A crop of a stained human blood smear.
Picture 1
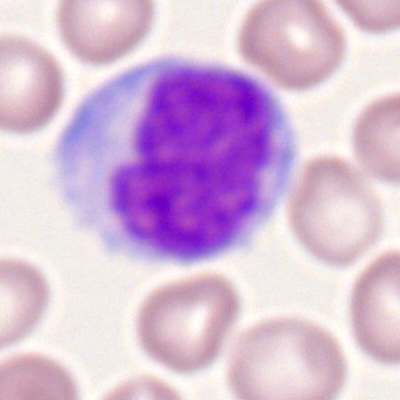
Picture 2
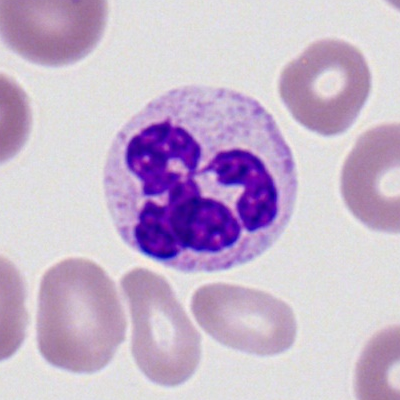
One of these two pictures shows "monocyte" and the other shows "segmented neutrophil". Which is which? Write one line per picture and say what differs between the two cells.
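Picture 1: monocyte. No distinct granules can be seen in the cytoplasm.
Picture 2: segmented neutrophil. The cytoplasm is dusted with fine, small lilac granules.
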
